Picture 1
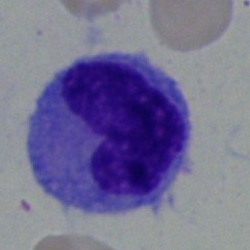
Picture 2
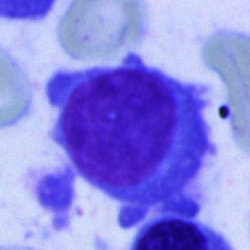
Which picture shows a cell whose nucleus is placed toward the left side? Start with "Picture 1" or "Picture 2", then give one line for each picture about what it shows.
Picture 2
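What picture 1 shows: The nucleus lies toward the upper right of the cell.
What picture 2 shows: The rim of cytoplasm is wider on the lower right than on the upper left.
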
